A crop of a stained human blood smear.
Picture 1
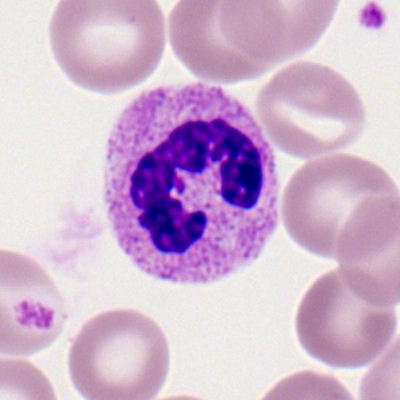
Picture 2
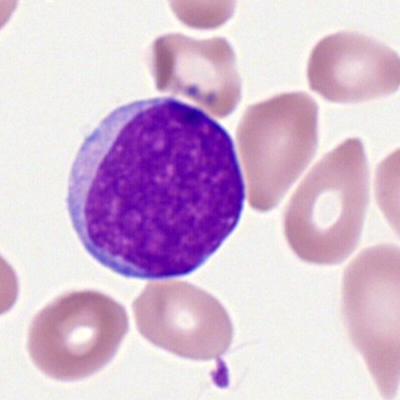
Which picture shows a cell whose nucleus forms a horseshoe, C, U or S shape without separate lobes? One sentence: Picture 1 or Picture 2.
In Picture 1, the cell's nucleus takes the form of a curved band with no separate lobes.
